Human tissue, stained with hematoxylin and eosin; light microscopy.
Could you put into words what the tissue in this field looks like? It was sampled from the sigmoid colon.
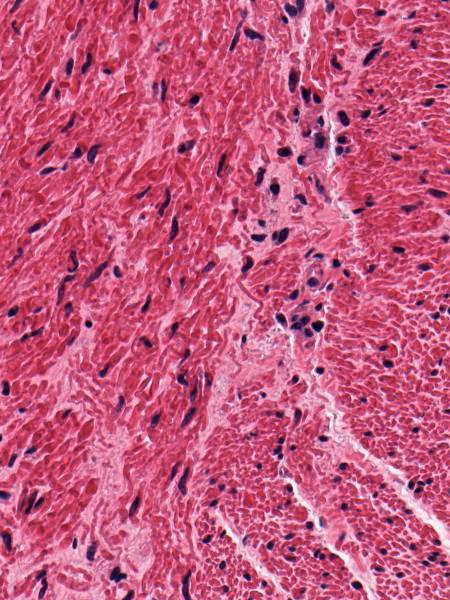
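Start on the left, where the muscle cells are cut lengthwise and their nuclei are elongated and dark blue. Notice that the muscle cell cytoplasm stains a deep red-pink. Now move to the lower right: there the muscle bundle is cut across, so you see many small rounded cell profiles. Between the bundles, through the middle of the field, run thin bands of paler pink connective tissue.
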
